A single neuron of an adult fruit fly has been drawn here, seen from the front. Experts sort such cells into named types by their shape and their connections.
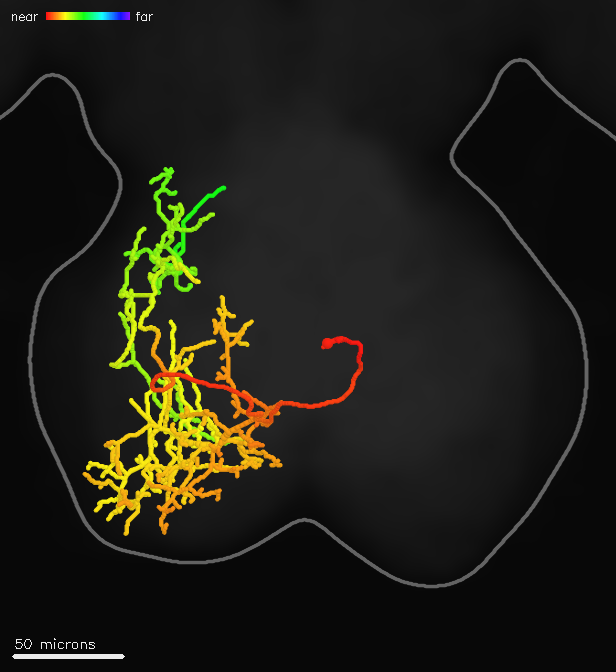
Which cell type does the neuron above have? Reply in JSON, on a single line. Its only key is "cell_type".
{"cell_type": "IN01A024"}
